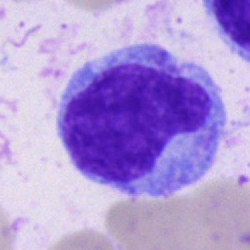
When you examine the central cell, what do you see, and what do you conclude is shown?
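Starting with the nucleus: it fills most of the cell and carries a notch-like indentation on its lower right side. Moving to the cytoplasm: it is widest at the lower right, where that indentation lies, and shows no granules. Conclusion: a plasma cell.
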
